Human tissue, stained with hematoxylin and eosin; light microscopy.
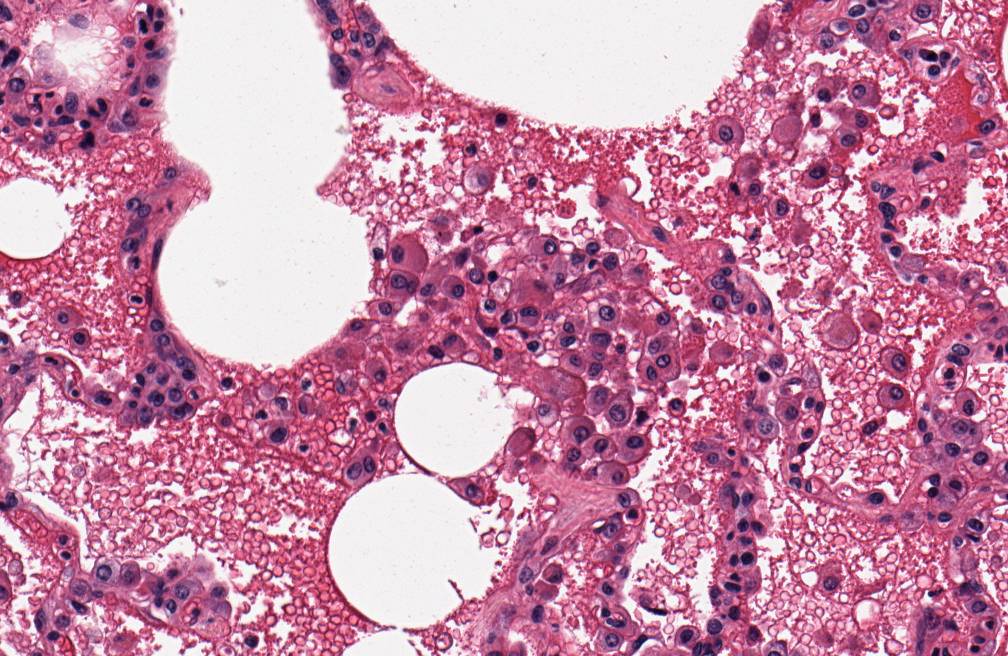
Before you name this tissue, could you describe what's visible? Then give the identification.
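Thin branching septa divide the field into irregular spaces. Plump cuboidal cells with dark round nuclei line the septa, and a crowded cluster of these large cells lies near the centre. Only scant fibrous stroma lies between the lining cells. The tissue is lung.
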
